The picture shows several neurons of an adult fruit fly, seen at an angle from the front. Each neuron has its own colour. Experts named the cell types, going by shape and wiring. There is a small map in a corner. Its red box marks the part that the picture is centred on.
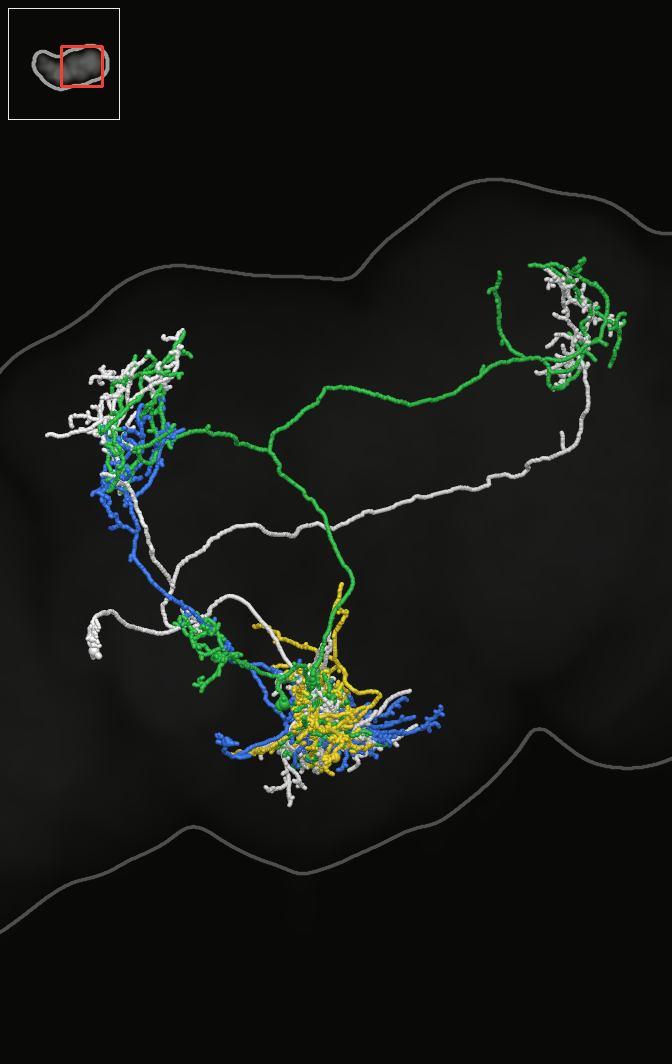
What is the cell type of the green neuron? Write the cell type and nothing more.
SLP239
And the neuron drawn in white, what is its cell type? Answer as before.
SLP455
